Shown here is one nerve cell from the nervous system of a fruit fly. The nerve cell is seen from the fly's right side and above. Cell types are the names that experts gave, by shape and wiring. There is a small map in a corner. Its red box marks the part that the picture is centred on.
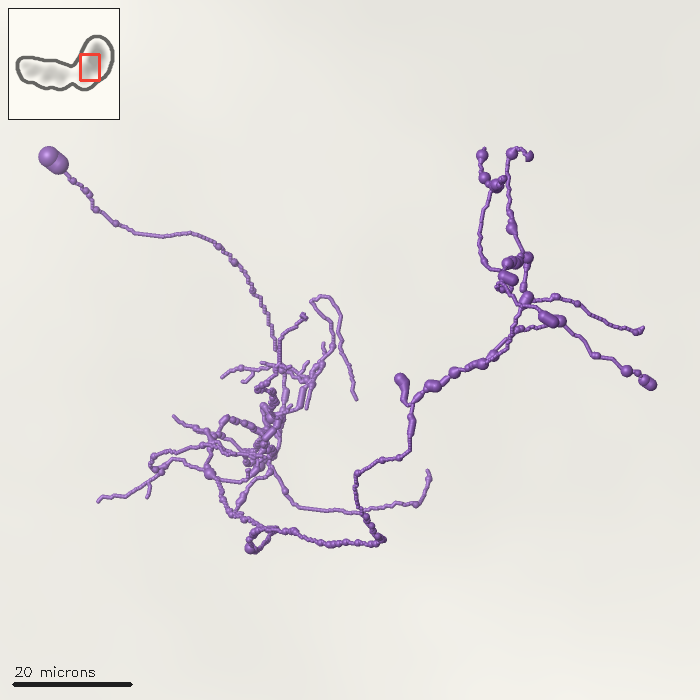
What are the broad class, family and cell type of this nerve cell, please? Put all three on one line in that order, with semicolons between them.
central-brain intrinsic neuron; hemilineage LB19; GNG417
